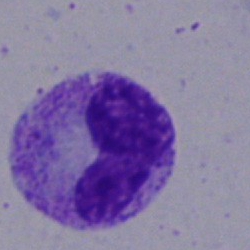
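Band neutrophil at the centre: notice its round, smooth outline. The nucleus sits in the right half of the cell and is kidney-shaped, its indentation facing left. Within that indentation lies a pale, nearly clear zone of cytoplasm.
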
